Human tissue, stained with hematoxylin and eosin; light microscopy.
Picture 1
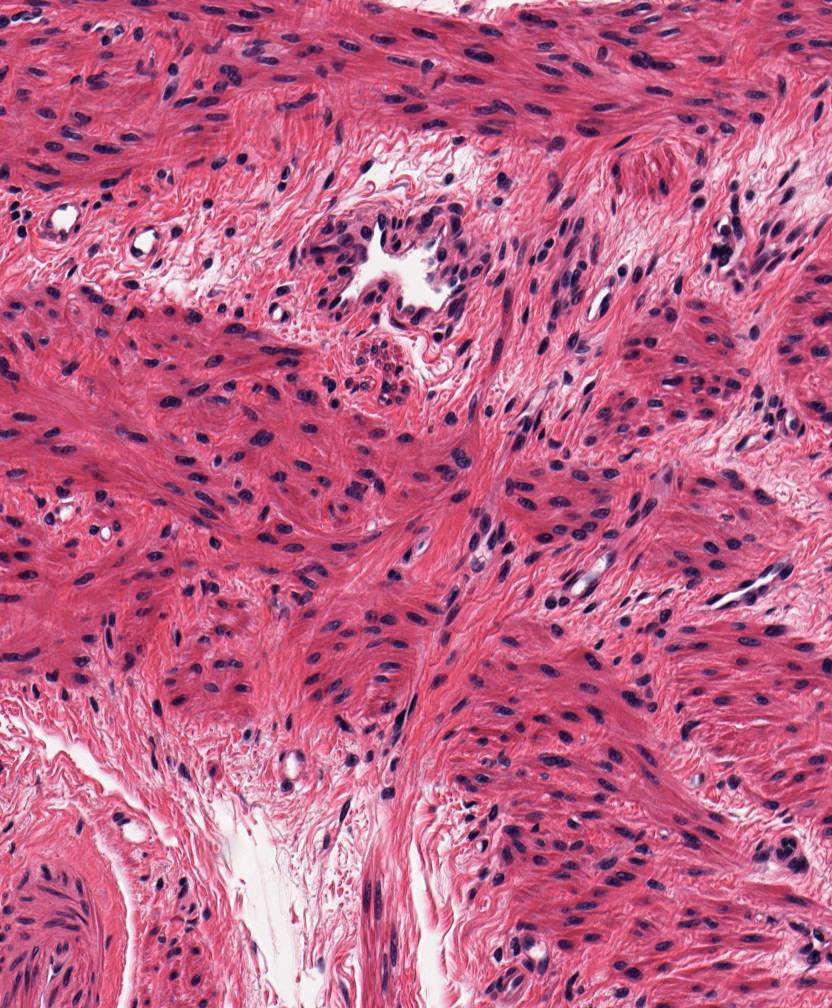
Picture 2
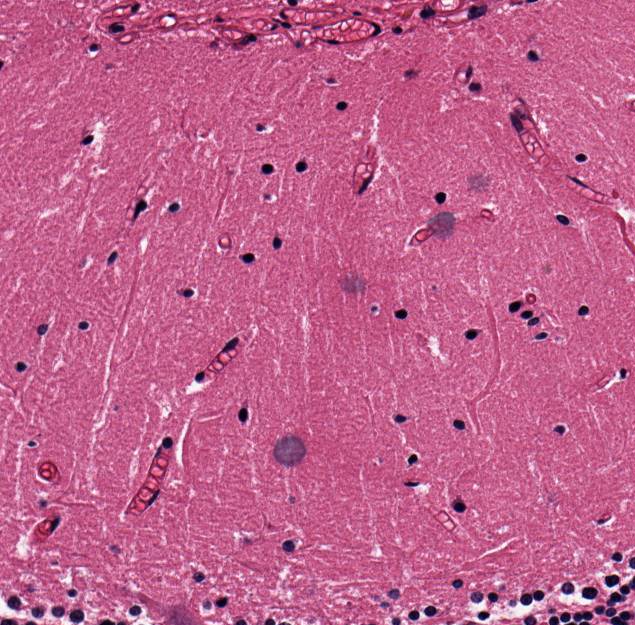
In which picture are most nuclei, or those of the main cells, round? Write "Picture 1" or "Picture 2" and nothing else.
Picture 2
